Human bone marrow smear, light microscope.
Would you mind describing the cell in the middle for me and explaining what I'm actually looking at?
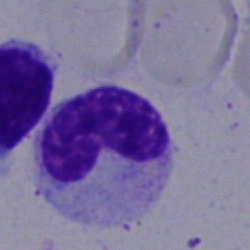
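A deep notch opening downward gives the nucleus a curved shape like a kidney or horseshoe, set within a roughly round cell with a smooth outline. Its chromatin is dark purple and coarsely clumped, with small paler patches between the clumps. No distinct nucleoli are visible. This is a band neutrophil.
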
